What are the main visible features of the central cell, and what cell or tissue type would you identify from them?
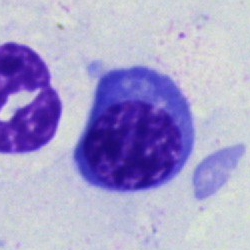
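Let me start with the nucleus: it sits off-centre, down toward the bottom of the cell. Its chromatin looks coarse and clumped, dark purple masses with pale streaks running between them. Around it, the cytoplasm is deep blue. Just above the nucleus, there's a paler zone in that cytoplasm. This is an erythroblast.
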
